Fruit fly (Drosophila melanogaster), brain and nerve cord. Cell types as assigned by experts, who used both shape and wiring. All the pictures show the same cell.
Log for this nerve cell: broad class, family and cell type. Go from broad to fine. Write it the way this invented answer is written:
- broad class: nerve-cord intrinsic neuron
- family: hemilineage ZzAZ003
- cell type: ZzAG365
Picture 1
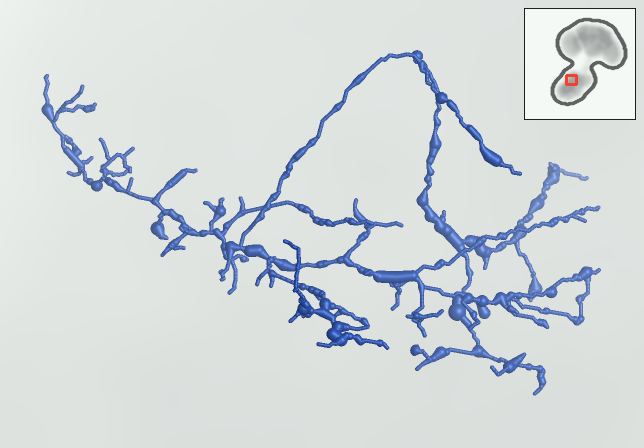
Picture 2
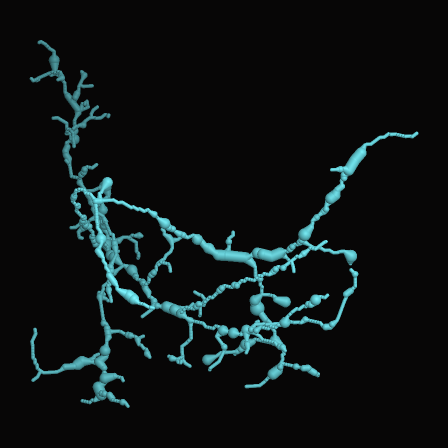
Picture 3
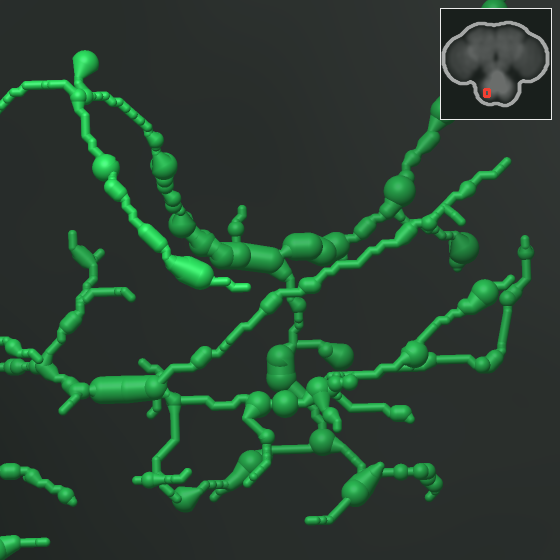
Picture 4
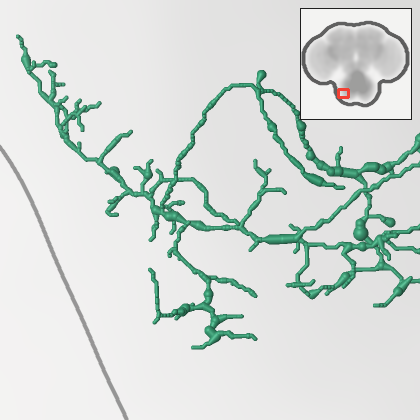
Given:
- broad class: nerve-cord intrinsic neuron
- family: hemilineage 20A.22A
- cell type: IN20A.22A082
